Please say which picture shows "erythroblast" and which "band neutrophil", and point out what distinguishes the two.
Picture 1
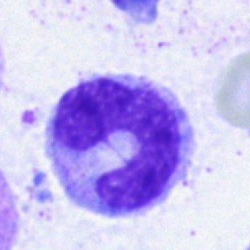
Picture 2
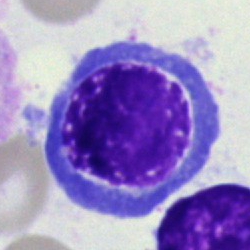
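That's a band neutrophil in picture 1 and an erythroblast in picture 2. Both are roughly round, though the erythroblast's edge is slightly uneven and bumpy. Chromatin won't separate them much: in each it is dark purple and coarsely clumped, with small pale spots between the clumps in the erythroblast. Neither nucleus shows a nucleolus you can make out. The real difference is the nucleus: in the band neutrophil it is a curved band bent into a horseshoe around a pale central area, opening toward the lower left.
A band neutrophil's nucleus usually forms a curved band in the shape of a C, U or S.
In the erythroblast, a moderate band of cytoplasm encircles the nucleus on all sides.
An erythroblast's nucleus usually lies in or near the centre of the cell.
Then the colour: pale lilac-grey cytoplasm in the band neutrophil, against deep blue cytoplasm with no visible granules in the erythroblast.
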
